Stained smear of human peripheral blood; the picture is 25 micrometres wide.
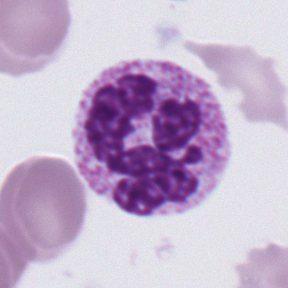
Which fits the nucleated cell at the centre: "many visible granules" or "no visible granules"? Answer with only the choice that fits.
Many visible granules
